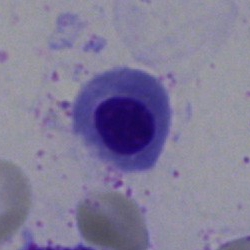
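Erythroblast, centre of field. Chromatin dense, staining dark purple. Cytoplasm free of visible granules and vacuoles. Small purple specks scattered in surrounding background.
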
